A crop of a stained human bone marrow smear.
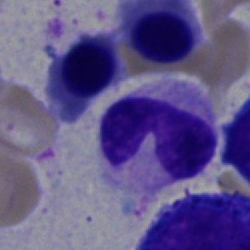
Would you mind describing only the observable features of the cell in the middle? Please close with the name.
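Starting with the outline, it is roughly round with a smooth edge. Moving to the nucleus, it is shaped like a horseshoe, with a deep notch that opens downward. Its chromatin is coarsely clumped rather than fine. Finally, the cytoplasm is a pale lilac-pink. This cell is a band neutrophil.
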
